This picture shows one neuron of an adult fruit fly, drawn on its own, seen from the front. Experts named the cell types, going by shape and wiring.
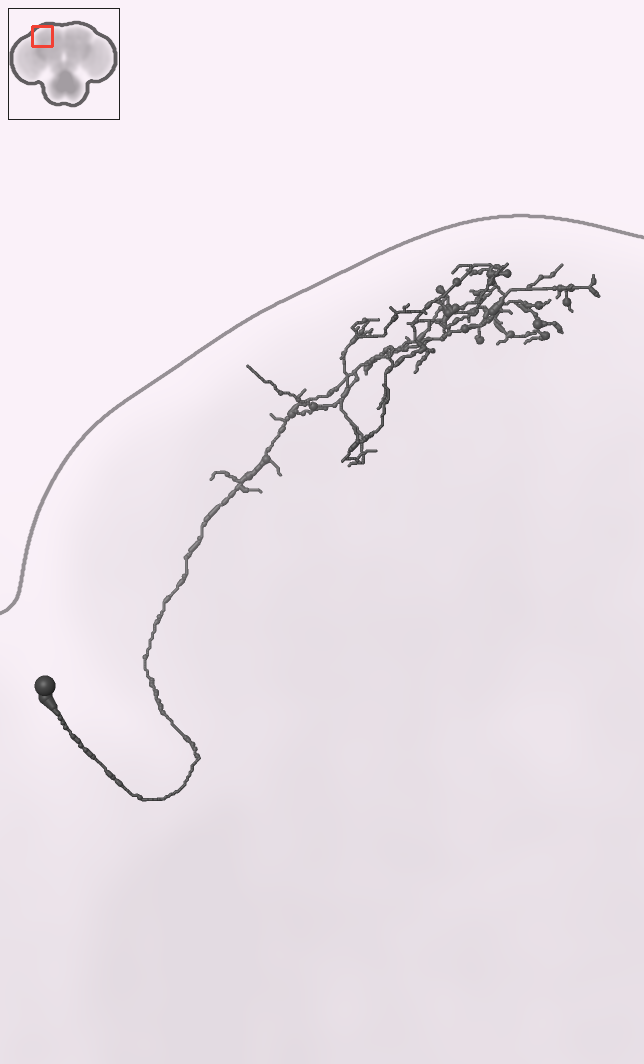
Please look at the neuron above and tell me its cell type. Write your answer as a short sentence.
The cell type is CB1333.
